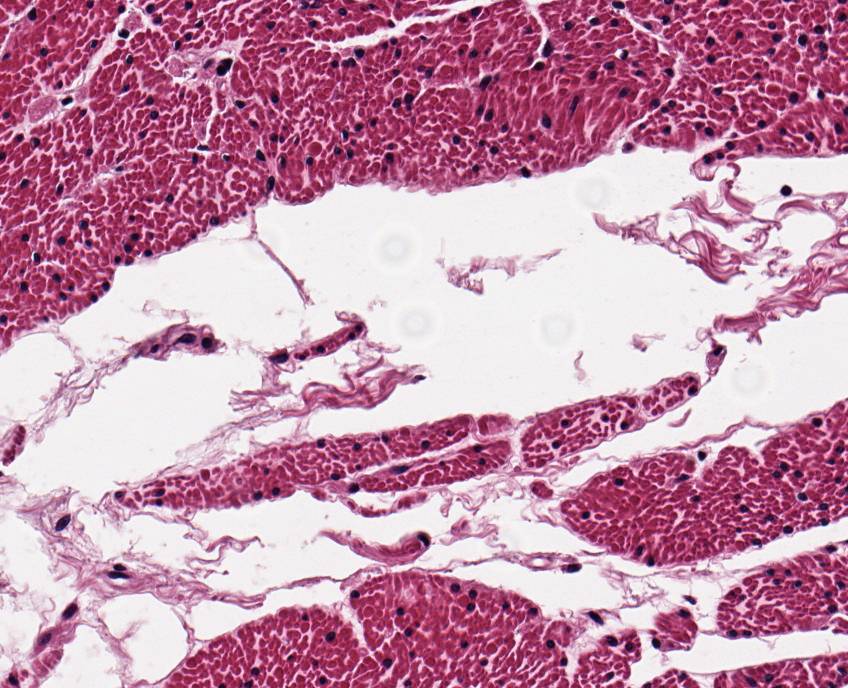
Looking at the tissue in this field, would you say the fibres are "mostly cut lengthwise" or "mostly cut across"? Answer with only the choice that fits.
Mostly cut across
